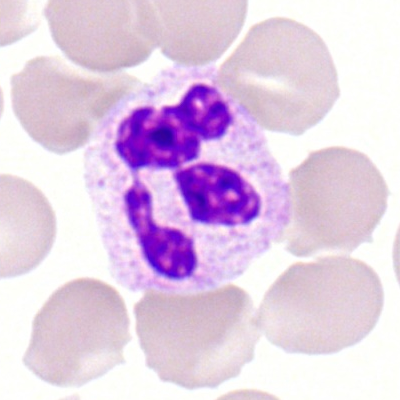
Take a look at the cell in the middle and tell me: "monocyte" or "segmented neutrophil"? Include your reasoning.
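Segmented neutrophil. Nucleus split into several separate lobes; chromatin dark purple and coarsely clumped.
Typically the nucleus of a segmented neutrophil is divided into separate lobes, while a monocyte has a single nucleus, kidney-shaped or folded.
Cytoplasm plentiful, pale pink-lilac, filled with fine pinkish-violet granules.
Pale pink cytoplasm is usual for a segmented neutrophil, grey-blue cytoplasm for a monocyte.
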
